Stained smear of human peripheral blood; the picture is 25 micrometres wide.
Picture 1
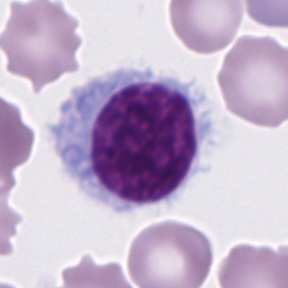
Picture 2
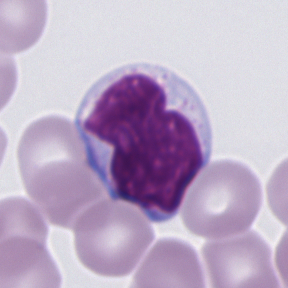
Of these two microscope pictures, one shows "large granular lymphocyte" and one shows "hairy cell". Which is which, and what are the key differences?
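Let's put names to them first: picture 1 holds the hairy cell, picture 2 the large granular lymphocyte. Look at the edges: the hairy cell's border is ragged, with many fine hair-like projections around it, while the large granular lymphocyte has a smooth, roughly round outline.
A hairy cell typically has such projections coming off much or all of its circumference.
Next, the granules: the hairy cell's cytoplasm holds no distinct coloured granules, whereas a few fine pinkish granules are scattered through the large granular lymphocyte's.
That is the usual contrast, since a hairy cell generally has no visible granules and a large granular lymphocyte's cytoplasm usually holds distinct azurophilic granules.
In both cells the cytoplasm is pale grey-blue, so its colour won't separate them.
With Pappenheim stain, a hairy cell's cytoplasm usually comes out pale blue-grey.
Now the hairy cell's nucleus: it is round, about 10 micrometres across, with a smooth edge free of notches or folds and chromatin mottled with darker purple clumps. It lies toward the right, so the cytoplasm forms a broader rim on its left than on its right, and it fills about 60% of a cell about 13 micrometres across. The large granular lymphocyte measures about 14 by 11 micrometres, and its nucleus, about 12 by 9 micrometres, fills about 70% of its area. You won't find distinct nucleoli in that nucleus.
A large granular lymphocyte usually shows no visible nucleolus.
Last, notice the red cells pressing against the large granular lymphocyte along its lower side.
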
